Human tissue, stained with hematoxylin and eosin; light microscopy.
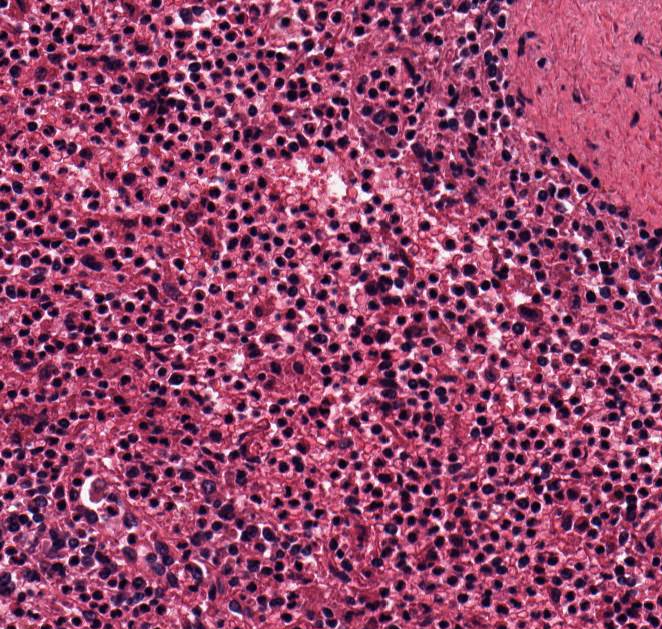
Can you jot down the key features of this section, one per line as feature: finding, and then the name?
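Most cells: small, with a round, darkly stained nucleus, often off-centre
Scattered larger cells: few, with paler, oval nuclei
Epithelium and glands: absent throughout the field
Fat cells: none seen
Organ: spleen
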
